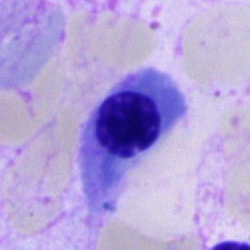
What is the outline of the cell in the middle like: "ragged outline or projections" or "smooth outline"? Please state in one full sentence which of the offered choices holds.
Rough rather than smooth is the outline of this cell.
